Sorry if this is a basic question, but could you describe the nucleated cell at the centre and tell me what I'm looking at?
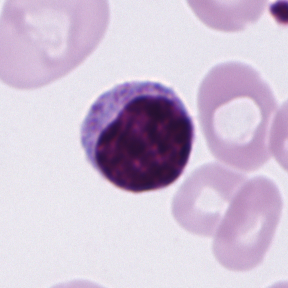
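Smooth and evenly round, the outline has no projections standing out from the cell surface. The nucleus sits off-centre, toward the lower right, and the cytoplasm forms a crescent, widest on the upper left side. The cell is a large granular lymphocyte.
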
